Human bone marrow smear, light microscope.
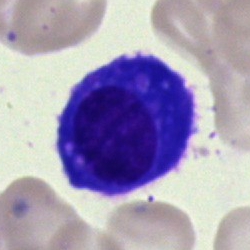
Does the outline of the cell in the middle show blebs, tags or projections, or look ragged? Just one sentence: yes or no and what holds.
Yes, the cell does have a ragged or frayed edge, or projections, blebs or tags.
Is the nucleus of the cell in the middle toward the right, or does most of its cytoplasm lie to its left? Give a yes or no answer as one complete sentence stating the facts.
No, most of the cytoplasm lies to the right of the nucleus.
